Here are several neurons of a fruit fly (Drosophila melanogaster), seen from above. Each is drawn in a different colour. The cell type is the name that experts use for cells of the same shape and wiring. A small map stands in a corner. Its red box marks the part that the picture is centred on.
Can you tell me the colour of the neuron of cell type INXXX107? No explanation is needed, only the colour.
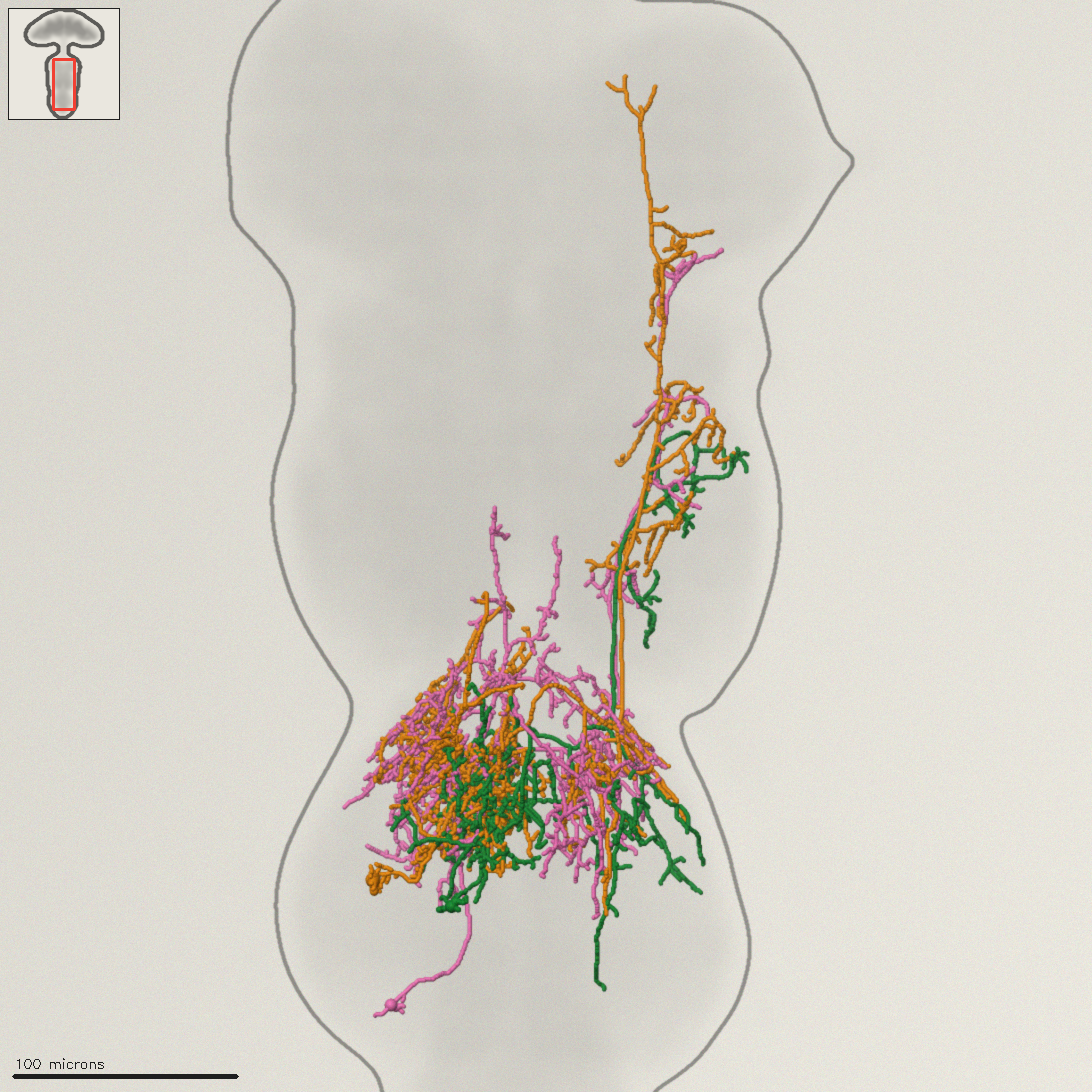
green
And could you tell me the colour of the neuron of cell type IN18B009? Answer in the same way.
orange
